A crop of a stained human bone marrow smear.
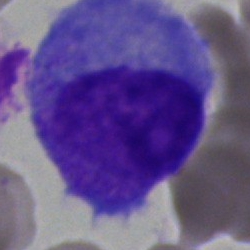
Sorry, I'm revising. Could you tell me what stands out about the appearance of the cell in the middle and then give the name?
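The nucleus sits off-centre, down in the lower part of the cell. Above it there's a broad band of deep blue cytoplasm, and I can't make out distinct granules. The picture's blurred, so fine detail is soft. It's a promyelocyte.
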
